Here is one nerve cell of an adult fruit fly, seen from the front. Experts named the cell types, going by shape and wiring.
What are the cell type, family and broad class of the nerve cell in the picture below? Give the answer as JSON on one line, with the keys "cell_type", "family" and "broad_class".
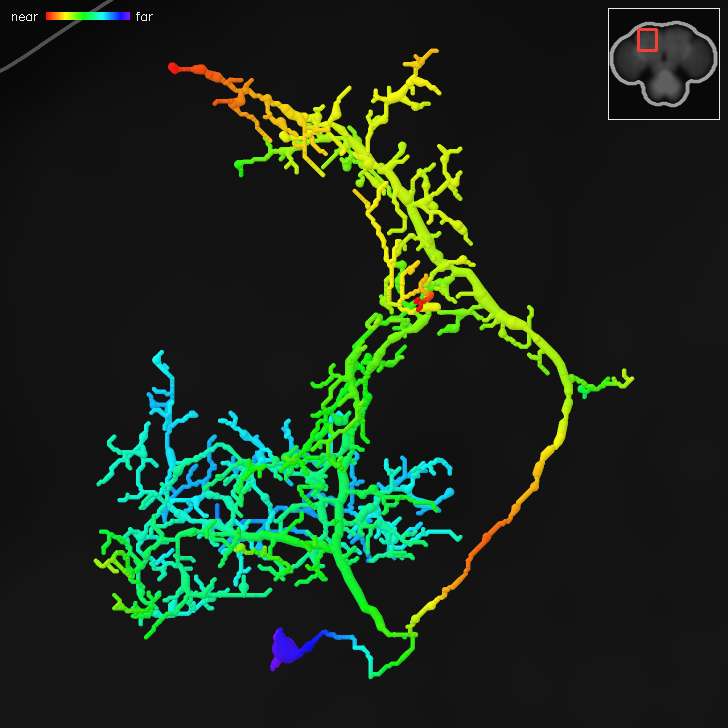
{"cell_type": "PLP197", "family": "hemilineage DL1_ventral", "broad_class": "central-brain intrinsic neuron"}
